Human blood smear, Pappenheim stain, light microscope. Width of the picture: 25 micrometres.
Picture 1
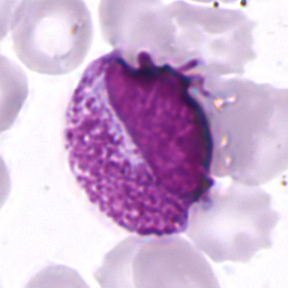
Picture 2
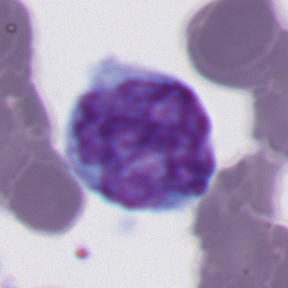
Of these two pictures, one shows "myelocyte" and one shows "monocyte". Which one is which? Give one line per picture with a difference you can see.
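In picture 1 we see a myelocyte: The cytoplasm is packed with coarse purple granules.
In picture 2 we see a monocyte: No granules are visible in the cytoplasm.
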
